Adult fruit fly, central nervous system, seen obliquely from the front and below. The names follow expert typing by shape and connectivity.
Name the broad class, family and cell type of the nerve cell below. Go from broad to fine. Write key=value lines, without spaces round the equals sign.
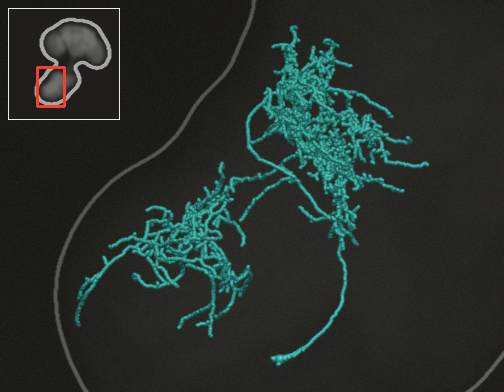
broad_class=nerve-cord intrinsic neuron
family=hemilineage 12A
cell_type=IN12A005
